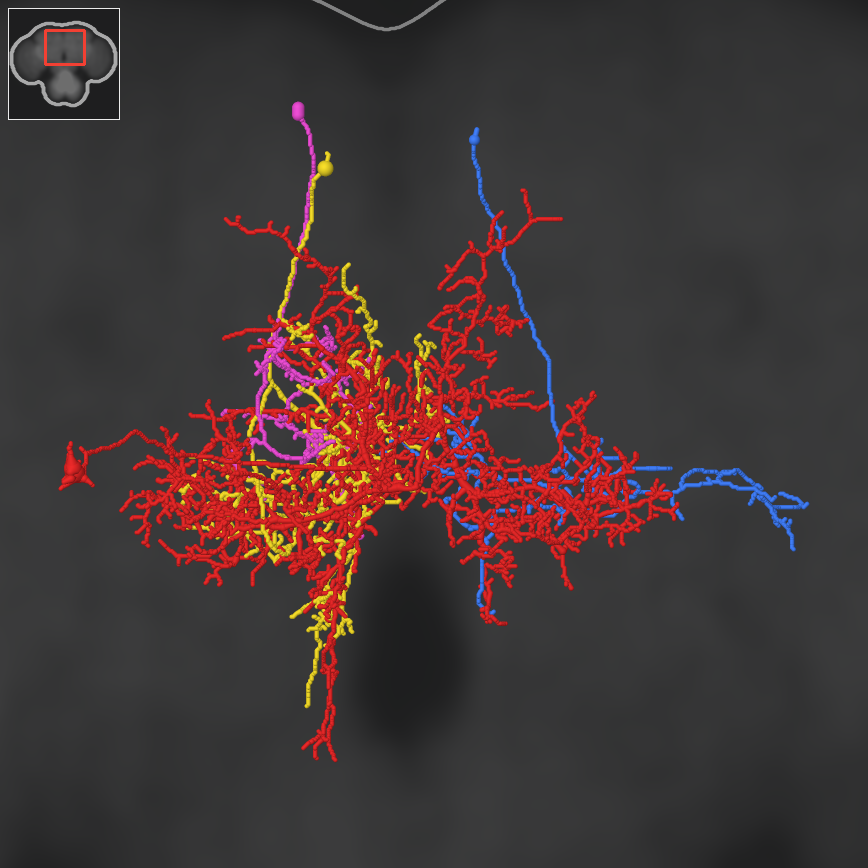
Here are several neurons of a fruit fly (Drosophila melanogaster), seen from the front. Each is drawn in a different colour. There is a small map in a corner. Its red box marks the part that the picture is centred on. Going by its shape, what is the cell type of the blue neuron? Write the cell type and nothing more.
PS142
